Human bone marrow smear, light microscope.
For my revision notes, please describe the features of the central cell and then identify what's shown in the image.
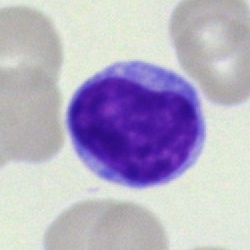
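Outline smooth, roughly round. Chromatin dense, dark purple, coarsely clumped. No distinct nucleolus seen. Cytoplasm without visible granules. Lymphocyte.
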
